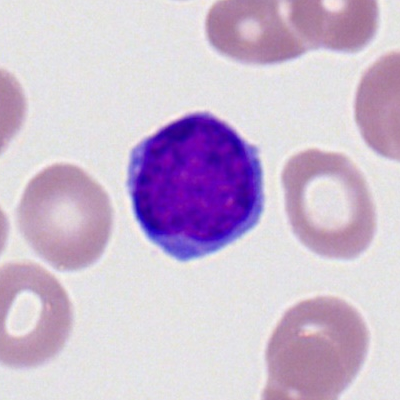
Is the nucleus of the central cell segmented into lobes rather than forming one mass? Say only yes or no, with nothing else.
No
